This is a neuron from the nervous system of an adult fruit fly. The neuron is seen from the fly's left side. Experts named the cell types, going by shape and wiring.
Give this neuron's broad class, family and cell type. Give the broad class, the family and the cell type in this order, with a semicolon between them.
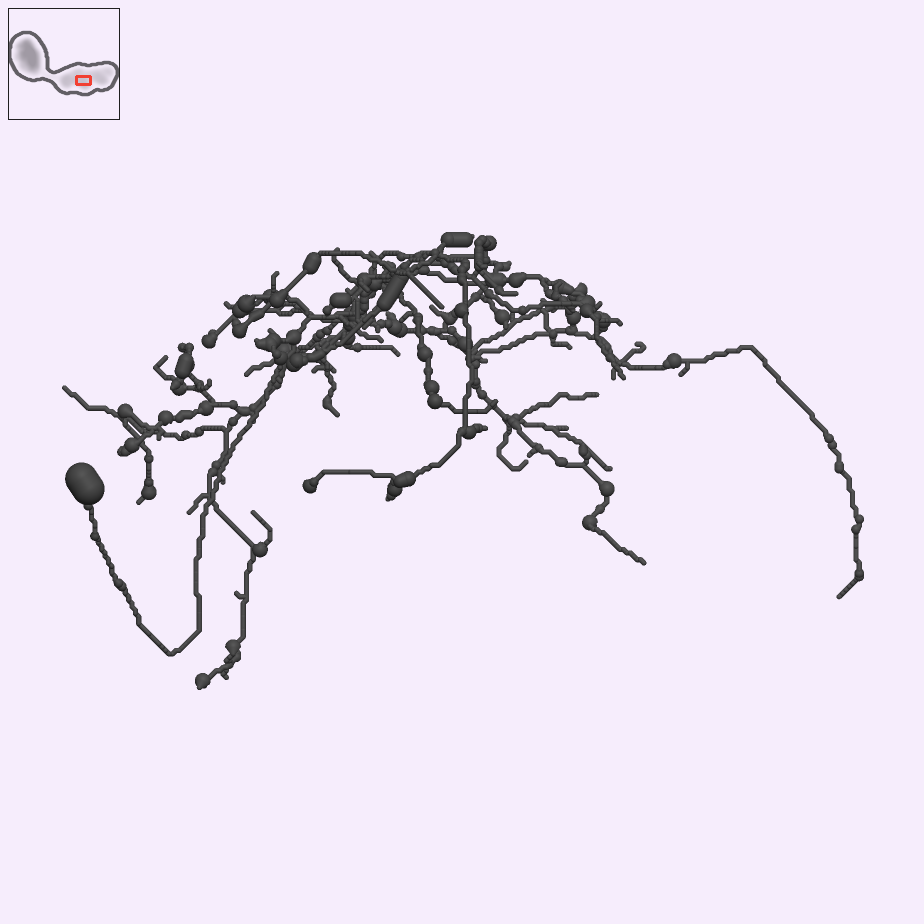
nerve-cord intrinsic neuron; hemilineage 08A; IN08A029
